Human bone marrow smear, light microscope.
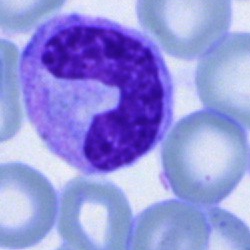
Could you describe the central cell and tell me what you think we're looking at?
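Looking at the central cell, its outline seems smooth and roughly round. The nucleus bends into a C shape, and its open side faces left. Its chromatin is dark purple and coarsely clumped, and I can't make out any nucleoli. Putting that together, I'd call this a band neutrophil.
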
